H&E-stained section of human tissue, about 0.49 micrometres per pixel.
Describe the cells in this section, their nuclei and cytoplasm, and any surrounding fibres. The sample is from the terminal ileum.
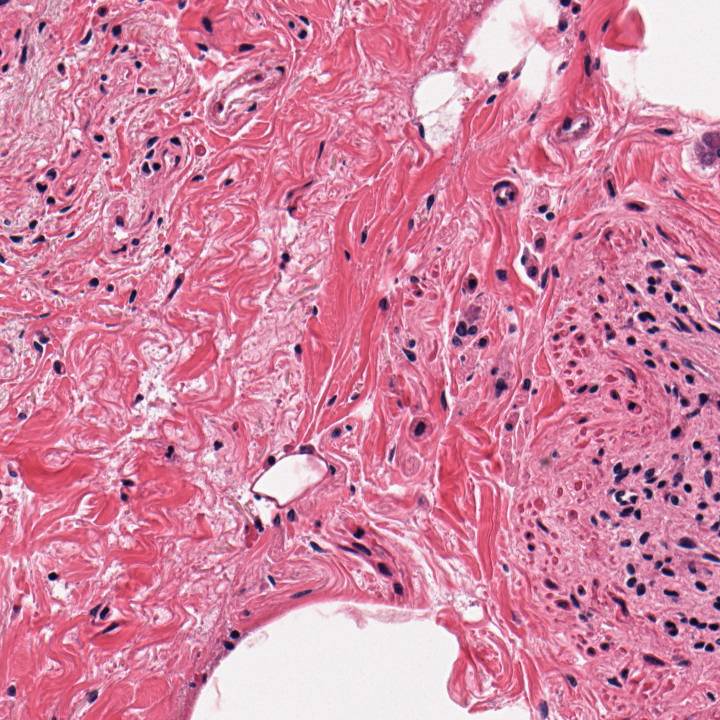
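Connective tissue fills the entire field, and no epithelium is present in it. In the collagenous areas the nuclei are small, dark and spindle-shaped to oval, and sparsely scattered. Fat cells are absent. At the bottom centre the tissue ends, leaving unstained empty space.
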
